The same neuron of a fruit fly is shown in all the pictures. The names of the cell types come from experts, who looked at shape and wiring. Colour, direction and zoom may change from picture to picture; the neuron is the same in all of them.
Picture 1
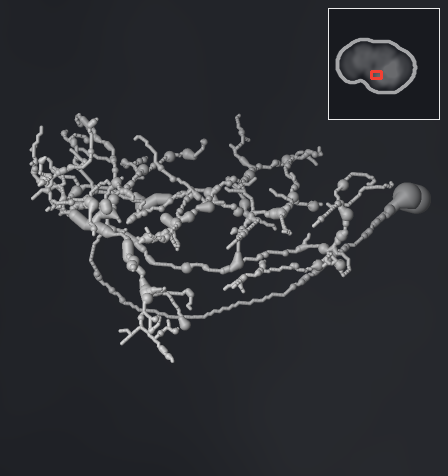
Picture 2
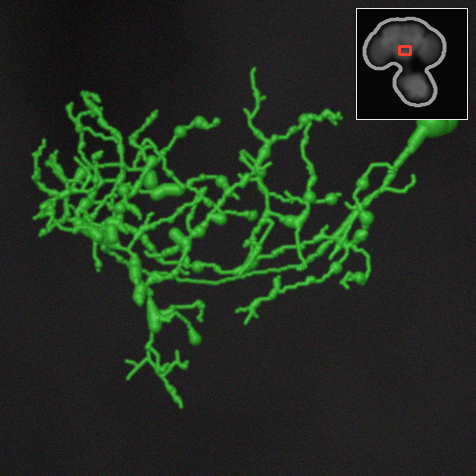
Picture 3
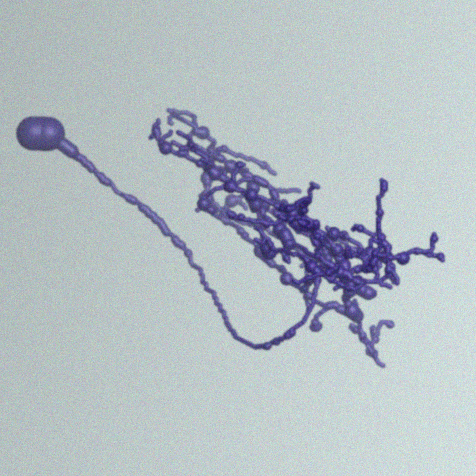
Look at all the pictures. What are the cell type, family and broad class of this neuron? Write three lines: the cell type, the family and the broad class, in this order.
GNG604
hemilineage TRdm
central-brain intrinsic neuron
